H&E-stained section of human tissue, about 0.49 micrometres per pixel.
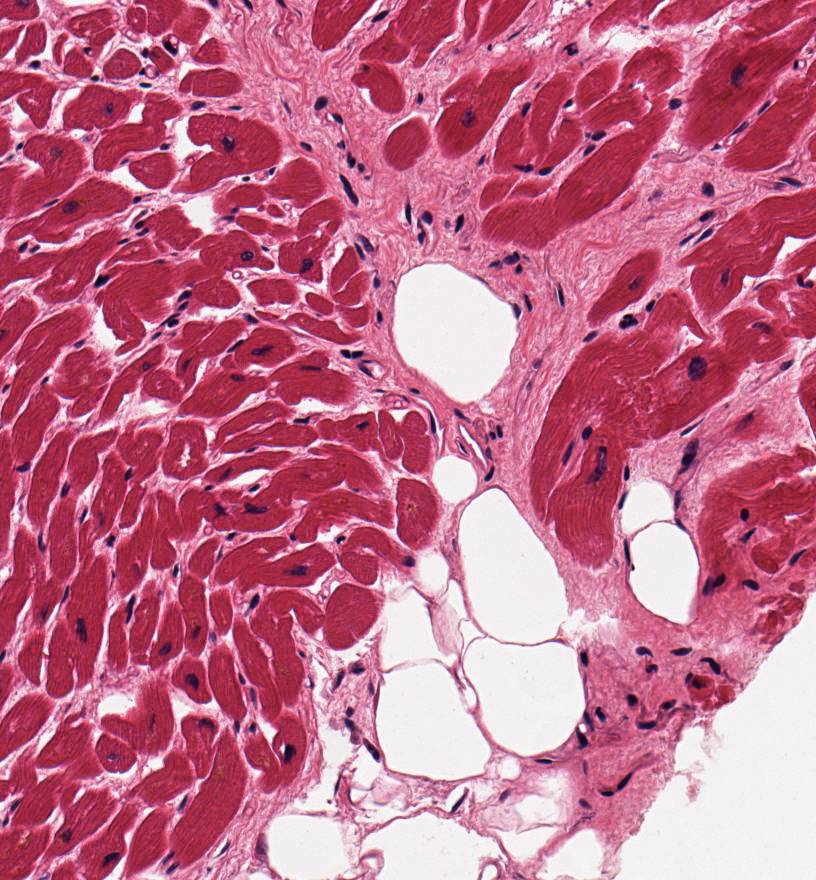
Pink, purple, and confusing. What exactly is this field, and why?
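This field is myocardium. Most of the field is bundles of red-staining muscle fibres.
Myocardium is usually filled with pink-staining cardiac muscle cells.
Running down from the top centre, a pale pink band of loose, wavy connective tissue with scattered dark elongated nuclei divides them. I find no epithelium anywhere. The lower right corner is blank where the section ends.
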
